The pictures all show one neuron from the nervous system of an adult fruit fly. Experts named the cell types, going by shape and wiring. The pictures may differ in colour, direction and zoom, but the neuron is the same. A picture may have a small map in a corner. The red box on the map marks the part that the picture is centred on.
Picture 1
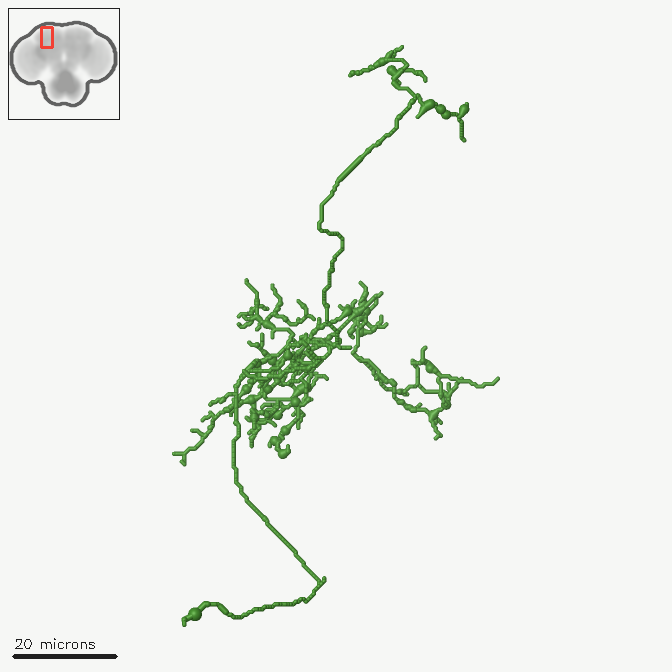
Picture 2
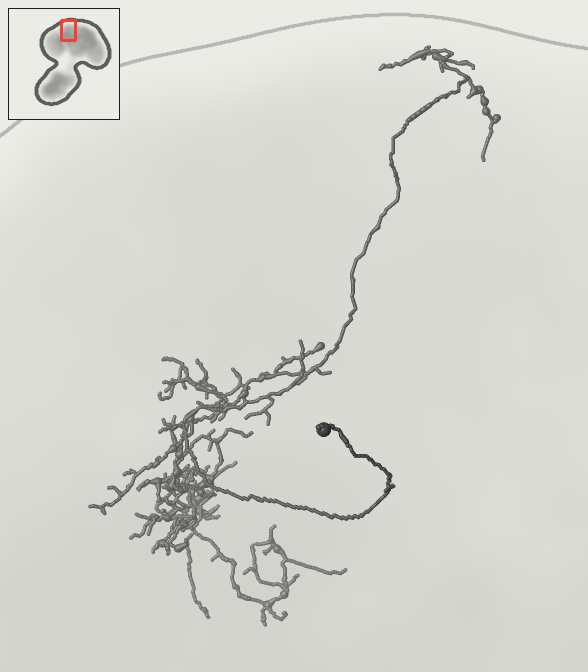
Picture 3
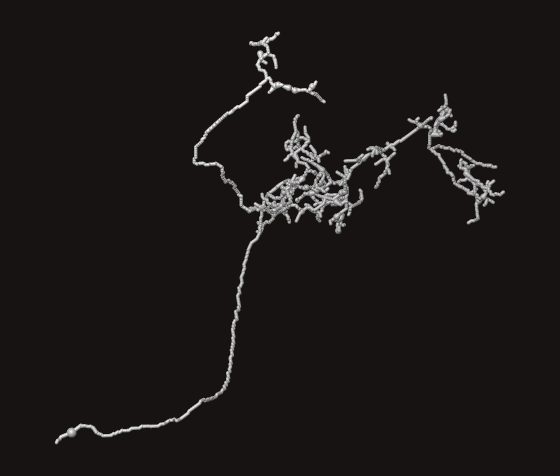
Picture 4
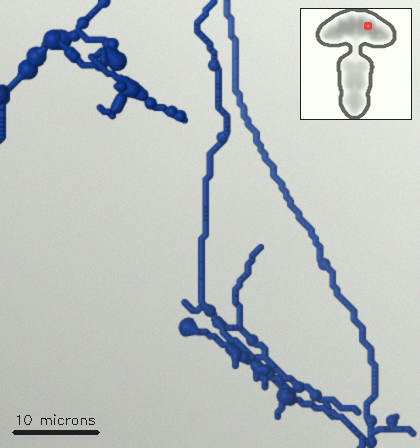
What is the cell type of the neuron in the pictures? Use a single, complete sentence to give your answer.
This neuron carries the cell type designation LHAV7a5.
